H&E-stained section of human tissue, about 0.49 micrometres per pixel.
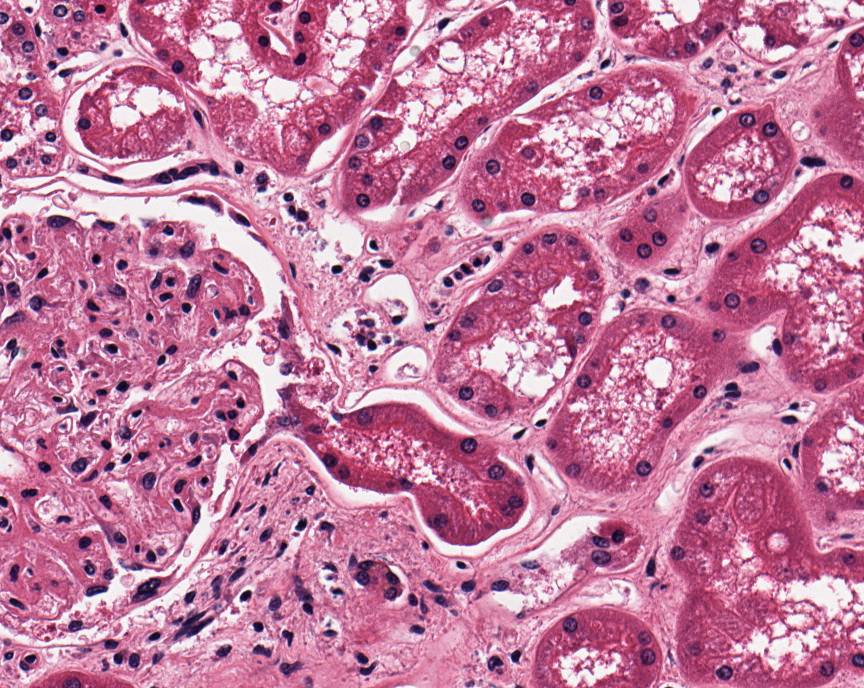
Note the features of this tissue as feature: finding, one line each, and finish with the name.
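Glomerulus: at the left edge, a little below the middle
Tubule lining: a single layer of cuboidal cells
Lining cytoplasm: pink and granular
Tubule interiors: most filled with pale, bubbly, vacuolated material
Fat cells: none in the field
Name: renal cortex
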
